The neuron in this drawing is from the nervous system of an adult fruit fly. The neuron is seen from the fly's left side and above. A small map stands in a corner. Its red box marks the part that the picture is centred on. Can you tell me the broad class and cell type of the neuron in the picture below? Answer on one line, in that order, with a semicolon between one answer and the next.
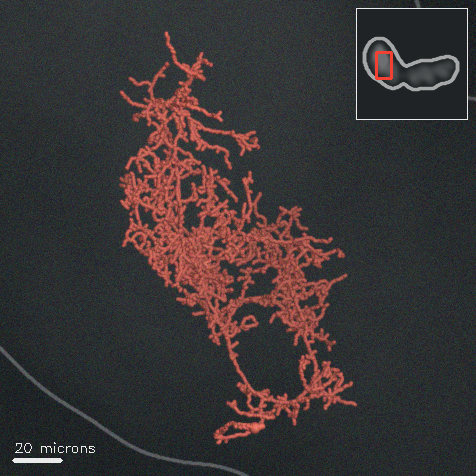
central-brain intrinsic neuron; VES089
